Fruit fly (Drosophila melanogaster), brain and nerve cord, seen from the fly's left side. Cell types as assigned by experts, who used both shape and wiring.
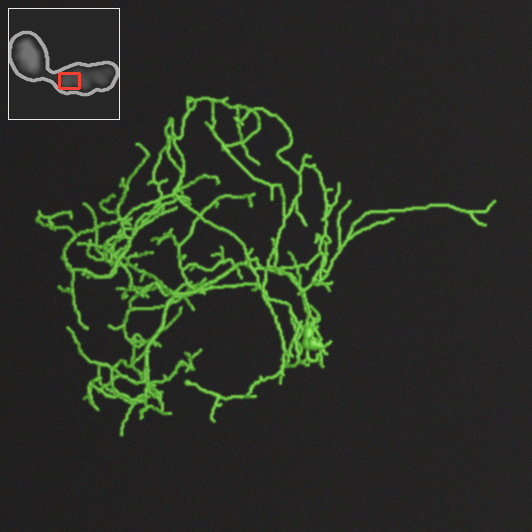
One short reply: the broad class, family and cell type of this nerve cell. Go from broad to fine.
nerve-cord intrinsic neuron; hemilineage 04B; IN04B026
